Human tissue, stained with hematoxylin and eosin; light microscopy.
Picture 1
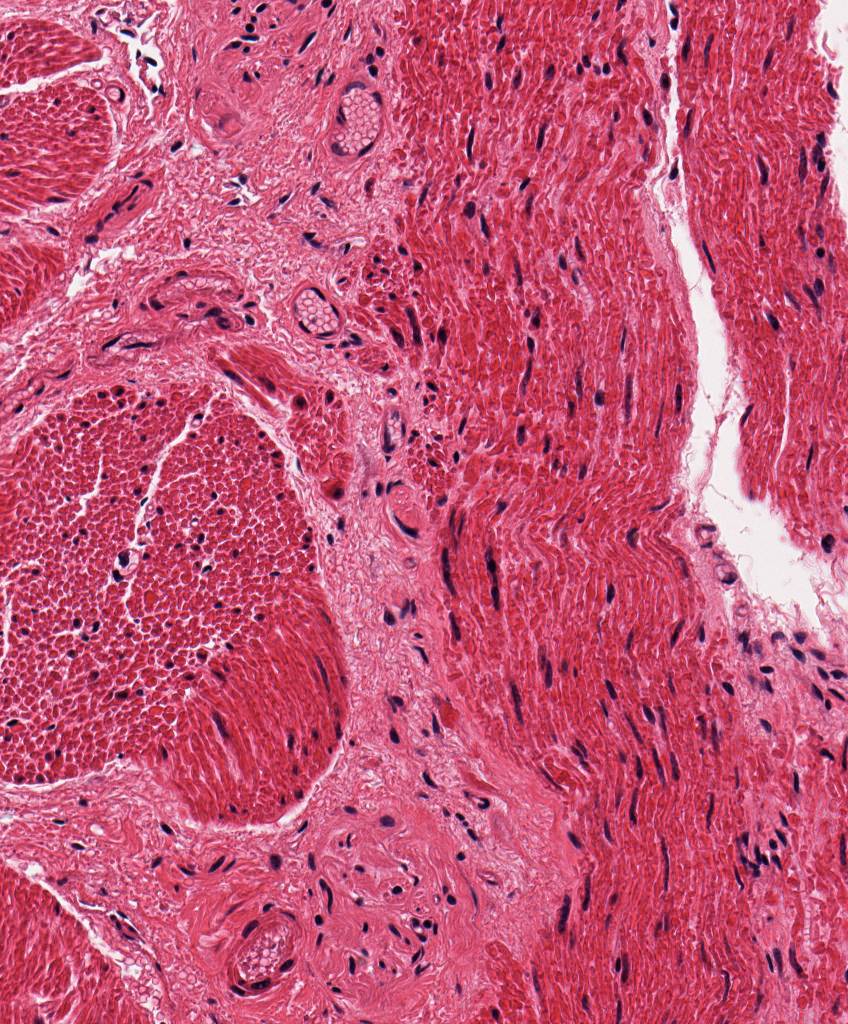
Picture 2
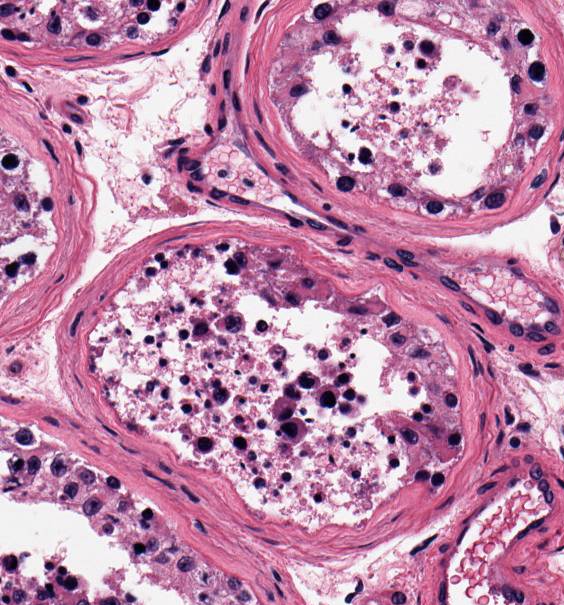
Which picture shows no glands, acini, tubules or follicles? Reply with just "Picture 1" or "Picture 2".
Picture 1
